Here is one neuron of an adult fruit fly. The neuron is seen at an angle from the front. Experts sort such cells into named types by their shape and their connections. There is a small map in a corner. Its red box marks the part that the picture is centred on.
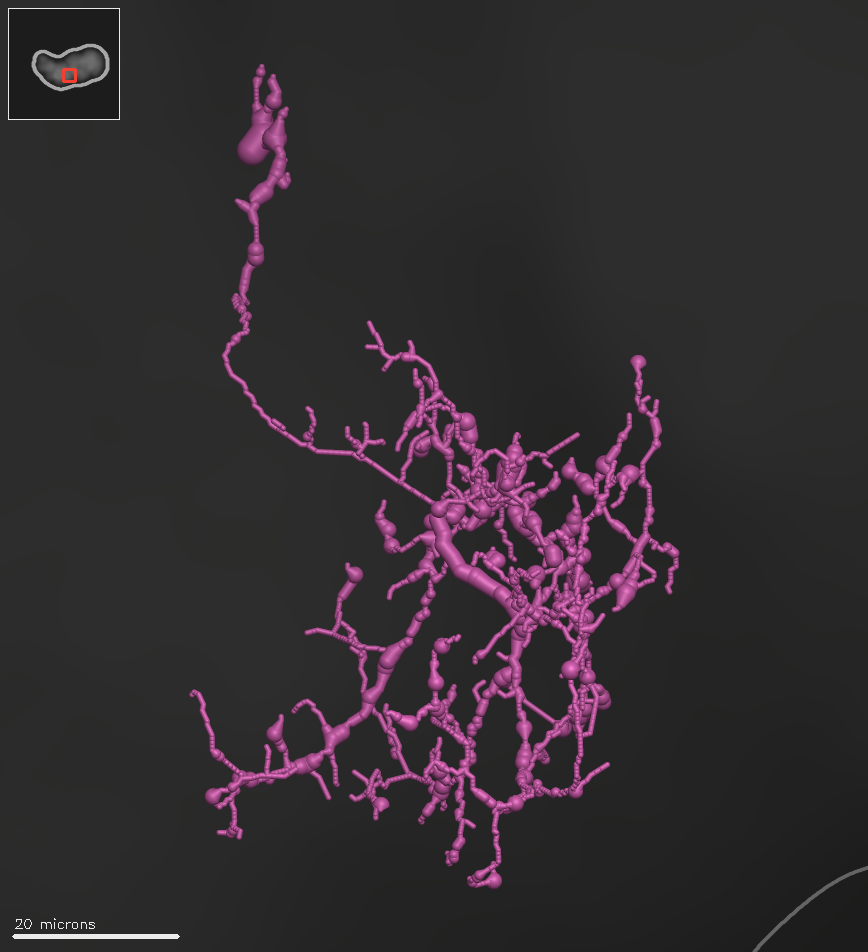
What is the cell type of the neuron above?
IN21A038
